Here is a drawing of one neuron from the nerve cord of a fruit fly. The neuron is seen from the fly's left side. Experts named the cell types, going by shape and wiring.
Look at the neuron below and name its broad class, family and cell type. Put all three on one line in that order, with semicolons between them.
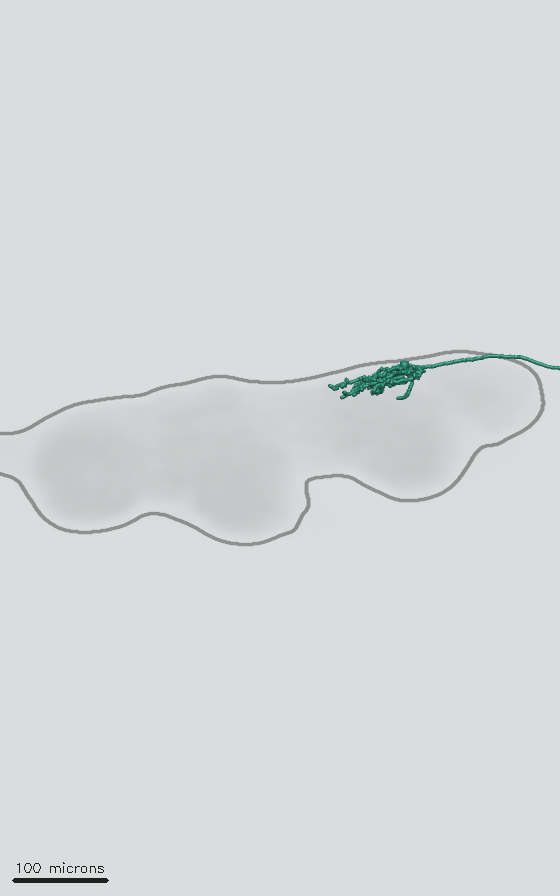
motor neuron of the nerve cord; MNad; MNad02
